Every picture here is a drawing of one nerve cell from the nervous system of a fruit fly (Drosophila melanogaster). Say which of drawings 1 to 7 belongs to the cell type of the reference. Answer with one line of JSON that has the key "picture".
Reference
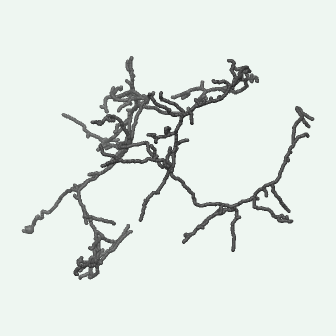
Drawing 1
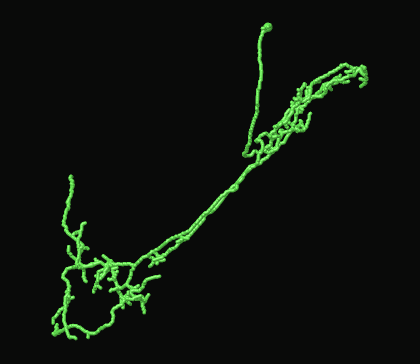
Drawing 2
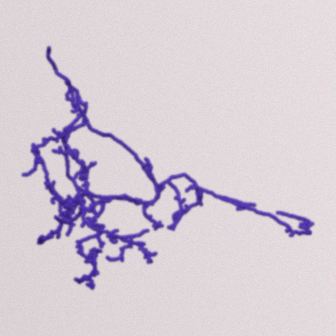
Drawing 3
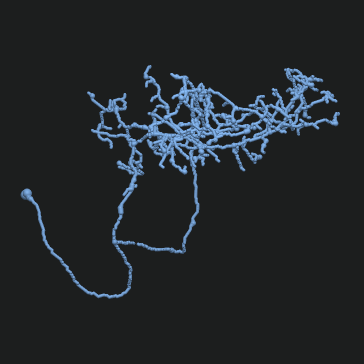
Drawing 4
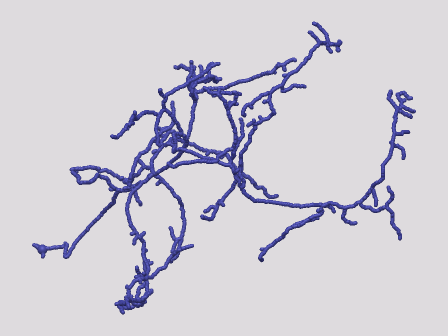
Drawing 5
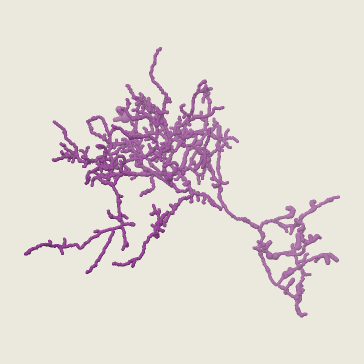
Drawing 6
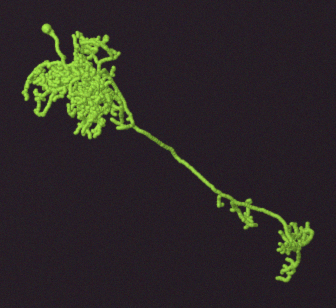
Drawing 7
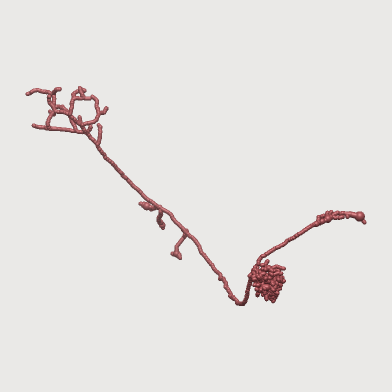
{"picture": 4}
